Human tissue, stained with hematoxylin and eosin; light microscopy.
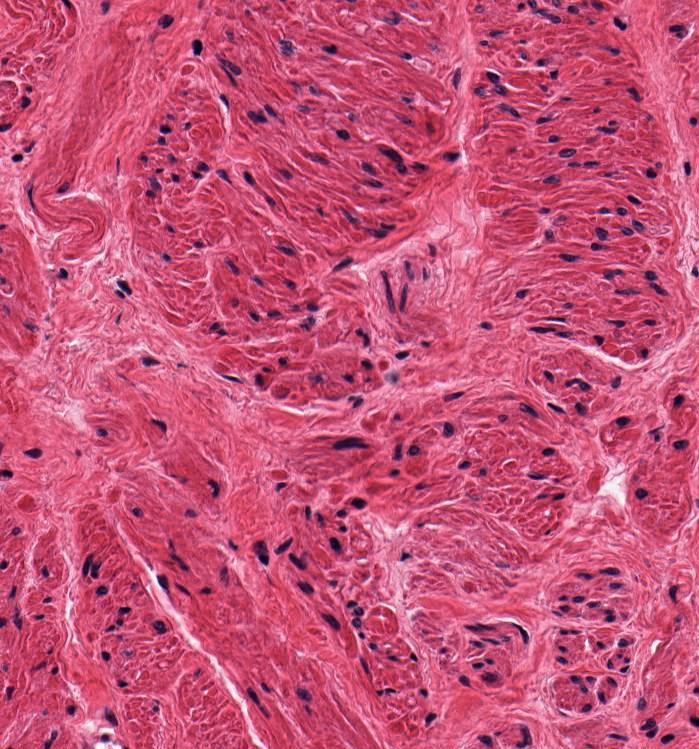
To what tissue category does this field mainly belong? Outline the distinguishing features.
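Answer: fibromuscular stroma. Interlacing smooth muscle bundles cut in several planes fill it, with uniformly deep pink cytoplasm lacking cross-striations; lengthwise-cut cells have elongated, cigar-shaped, blunt-ended nuclei.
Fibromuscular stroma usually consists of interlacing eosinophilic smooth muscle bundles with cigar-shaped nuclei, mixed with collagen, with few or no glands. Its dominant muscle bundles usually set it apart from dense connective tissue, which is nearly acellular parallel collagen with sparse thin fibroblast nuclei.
No epithelium is present anywhere.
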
